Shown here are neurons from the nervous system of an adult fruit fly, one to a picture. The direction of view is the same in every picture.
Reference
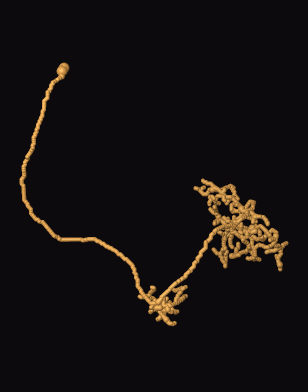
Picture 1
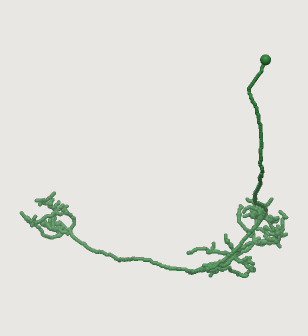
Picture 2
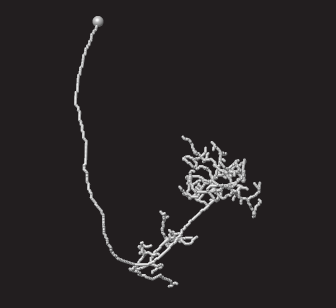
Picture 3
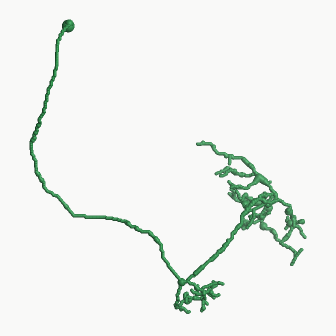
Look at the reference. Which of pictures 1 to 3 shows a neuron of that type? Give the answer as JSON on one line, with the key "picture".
{"picture": 2}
